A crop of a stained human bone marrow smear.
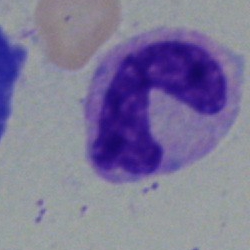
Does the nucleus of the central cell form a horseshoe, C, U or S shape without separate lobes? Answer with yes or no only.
Yes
